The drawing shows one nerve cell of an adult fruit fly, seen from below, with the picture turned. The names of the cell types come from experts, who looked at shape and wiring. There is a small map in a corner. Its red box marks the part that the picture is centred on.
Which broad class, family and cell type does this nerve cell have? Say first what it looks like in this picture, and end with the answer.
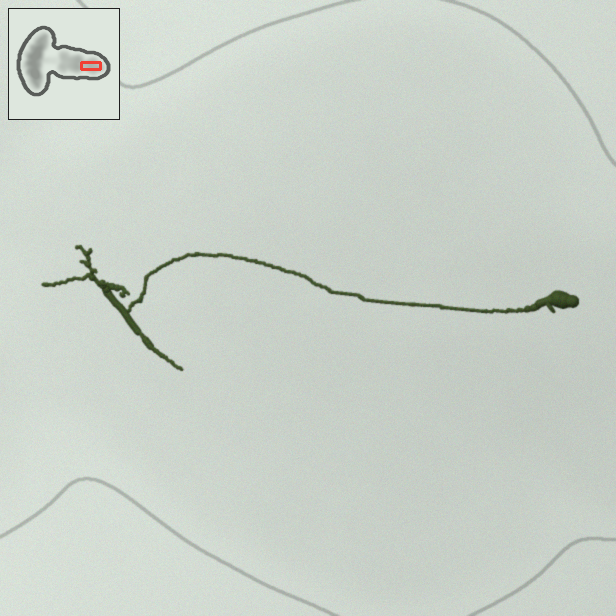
Its cell body lies on the right of the picture. There are a dozen or fewer branch ends. Its broad class is nerve-cord intrinsic neuron. The family is hemilineage 06B. The cell type is IN06B065.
